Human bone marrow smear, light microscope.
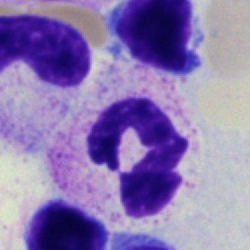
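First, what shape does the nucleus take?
It curves around a pale central space, almost closing into a ring, and I notice a narrow cleft marking its lower part off from the rest.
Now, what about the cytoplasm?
It looks abundant and pale pink, filled with many fine pink-violet granules.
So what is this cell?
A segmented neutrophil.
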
